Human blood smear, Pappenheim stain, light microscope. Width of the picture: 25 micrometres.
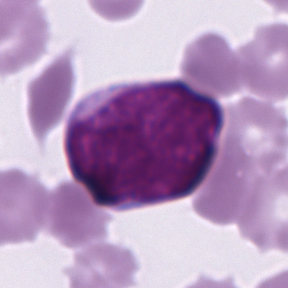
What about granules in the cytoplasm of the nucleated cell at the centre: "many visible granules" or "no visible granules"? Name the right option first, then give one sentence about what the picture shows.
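No visible granules. No granules are visible in the cytoplasm.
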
